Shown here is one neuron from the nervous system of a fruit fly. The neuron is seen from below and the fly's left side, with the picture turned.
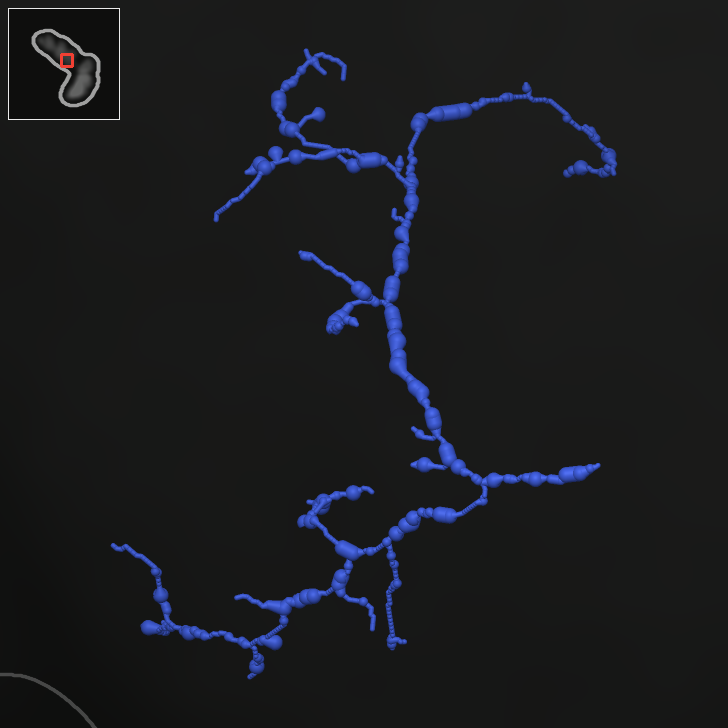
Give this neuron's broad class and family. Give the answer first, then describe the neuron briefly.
It is a sensory neuron entering the nerve cord. The name of its family is class mechanosensory proprioceptive. It lies in the nerve cord. No cell body is drawn.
